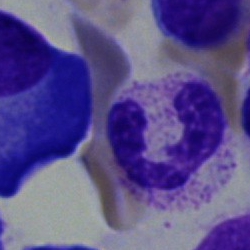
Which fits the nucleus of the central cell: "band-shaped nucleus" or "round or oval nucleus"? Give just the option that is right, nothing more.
Band-shaped nucleus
